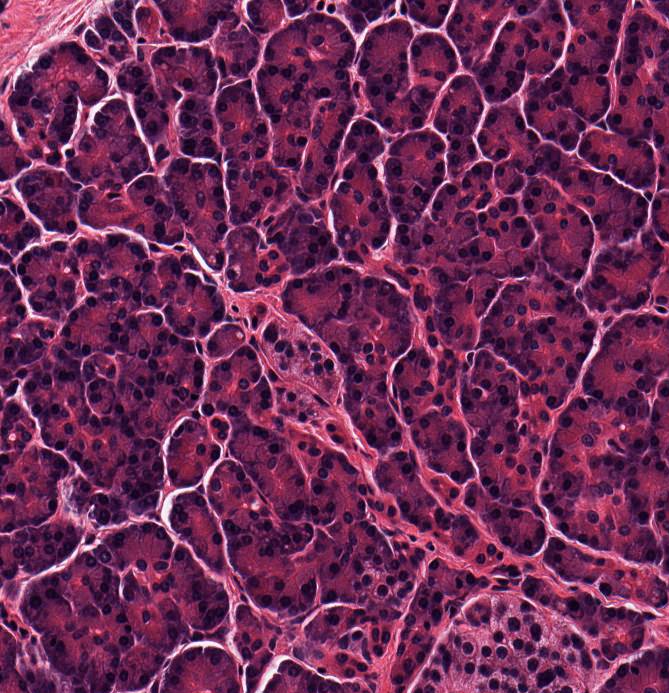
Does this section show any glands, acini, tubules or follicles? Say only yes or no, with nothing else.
Yes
